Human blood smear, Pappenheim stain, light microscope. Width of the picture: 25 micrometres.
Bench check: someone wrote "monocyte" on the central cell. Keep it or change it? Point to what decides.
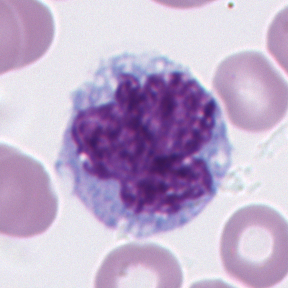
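Monocyte fits; basophil does not. Deciding point: the pale grey-blue cytoplasm shows no distinct coloured granules, which speaks against basophil.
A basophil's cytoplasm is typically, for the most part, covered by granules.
Also seen: a roughly round outline; a nucleus filling most of the cell; a rim of cytoplasm all the way around it; a cytoplasmic edge that is ragged and frayed, not sharp.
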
